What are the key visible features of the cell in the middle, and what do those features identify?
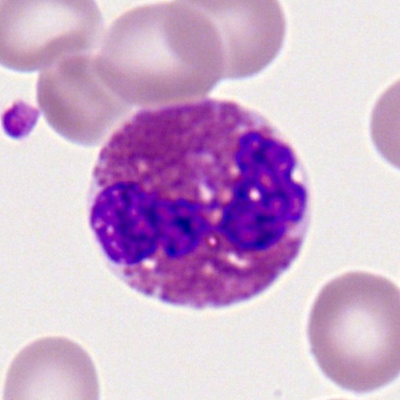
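Round and smooth, the outline shows no surface projections. The nucleus has two lobes, one on the left side of the cell and one on the right. No nucleoli are visible in it. Granules pack the cytoplasm densely throughout the cell. The name is eosinophil.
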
